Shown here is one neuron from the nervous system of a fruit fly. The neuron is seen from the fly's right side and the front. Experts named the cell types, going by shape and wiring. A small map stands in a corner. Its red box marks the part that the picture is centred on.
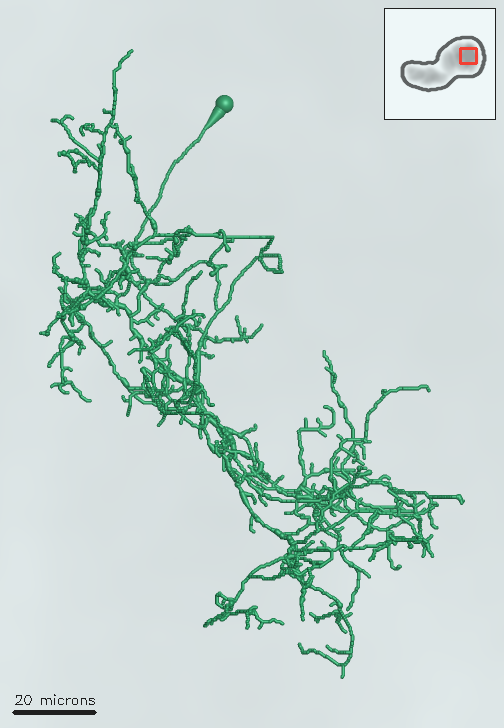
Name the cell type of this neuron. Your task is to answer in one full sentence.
This neuron represents the cell type CL128a.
